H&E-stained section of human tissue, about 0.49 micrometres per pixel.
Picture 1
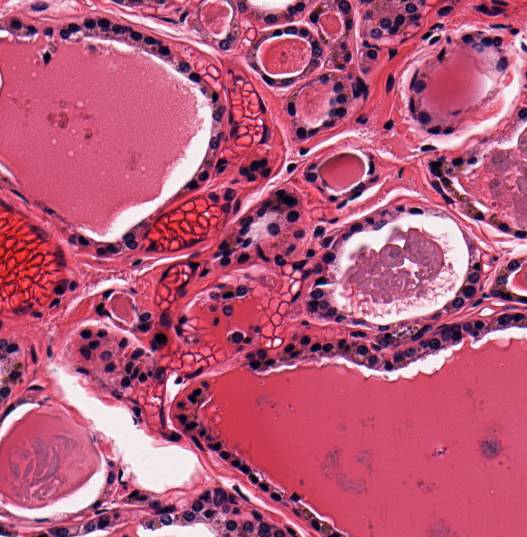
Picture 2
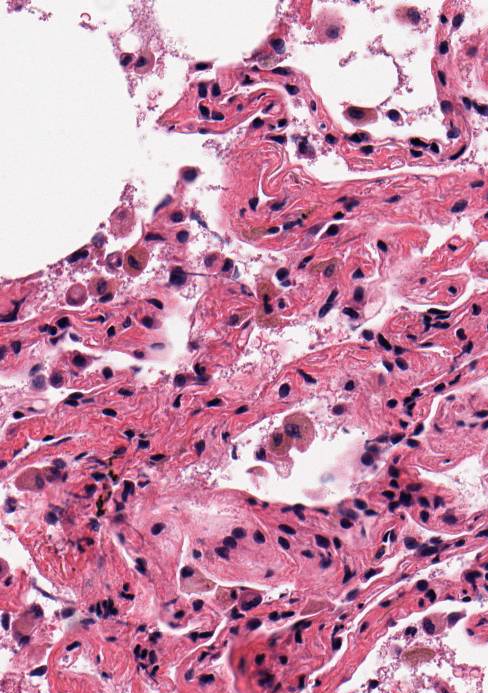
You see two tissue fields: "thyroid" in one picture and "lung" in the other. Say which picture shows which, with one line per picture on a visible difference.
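Picture 1 – thyroid. The field is made of closely packed rounded follicles of widely varying size, with the largest at the upper left and lower right.
Picture 2 – lung. No glands or bundles of smooth muscle are present in the field.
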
